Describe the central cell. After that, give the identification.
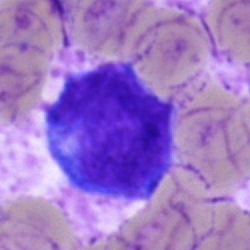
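What strikes me first is how the whole cell stains a deep, intense blue-purple. That dark staining has a mottled, finely patchy texture. Down in the lower left part of the cell there is a paler patch. It is larger than each of the surrounding red cells. This one is a blast.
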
